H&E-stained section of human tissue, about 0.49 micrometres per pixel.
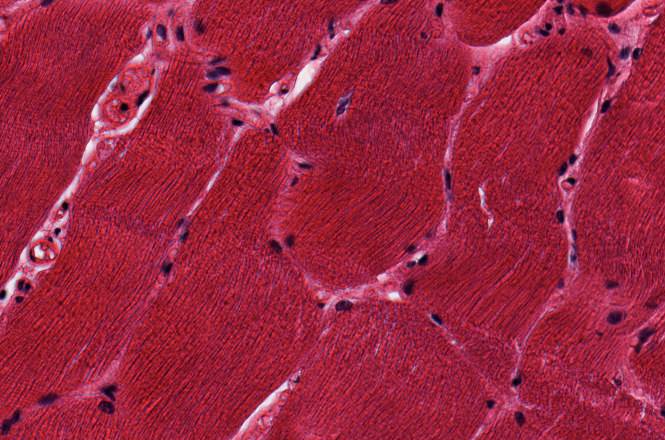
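Skeletal muscle in a haematoxylin and eosin stained section. Item by item: fine striations cross the deeply eosinophilic cytoplasm of the fibres; the nuclei are dark, flattened and sit at the fibre edges; thin strands of pale connective tissue are all that separate neighbouring fibres; and no fat cells lie between them.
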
